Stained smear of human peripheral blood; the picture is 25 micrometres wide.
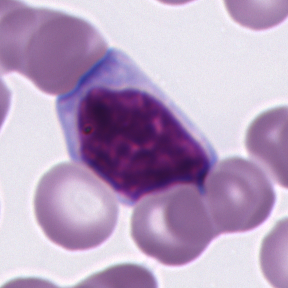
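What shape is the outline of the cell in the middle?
Angular, with several straight edges.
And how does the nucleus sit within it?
It fills most of the cell and follows the same angular shape.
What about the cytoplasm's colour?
Pale blue, though a deeper blue along the cell edge than next to the nucleus.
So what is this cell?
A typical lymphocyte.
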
